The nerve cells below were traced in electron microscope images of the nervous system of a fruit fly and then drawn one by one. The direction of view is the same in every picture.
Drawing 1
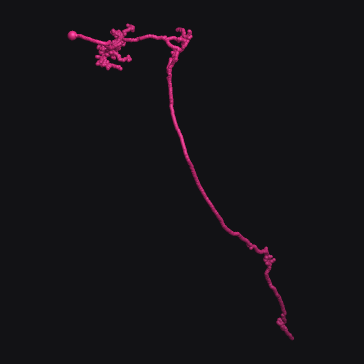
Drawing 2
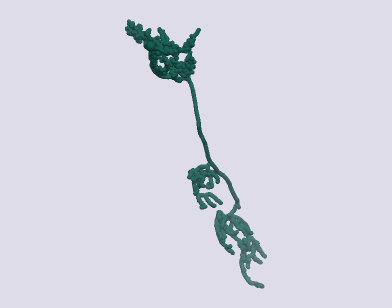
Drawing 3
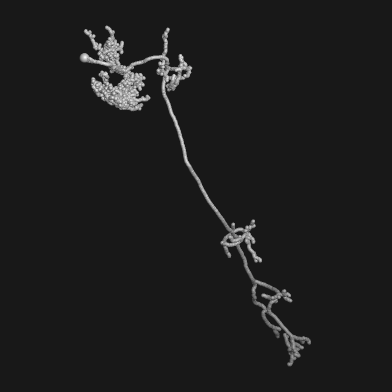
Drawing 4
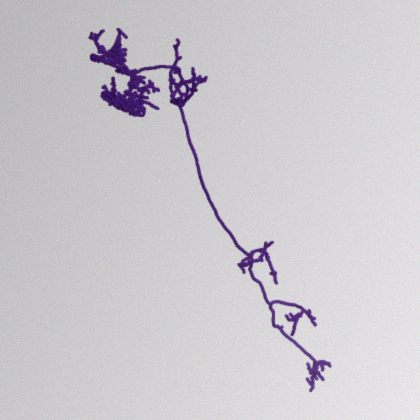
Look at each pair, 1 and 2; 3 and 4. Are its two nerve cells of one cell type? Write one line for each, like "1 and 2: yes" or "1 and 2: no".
1 and 2: no
3 and 4: yes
